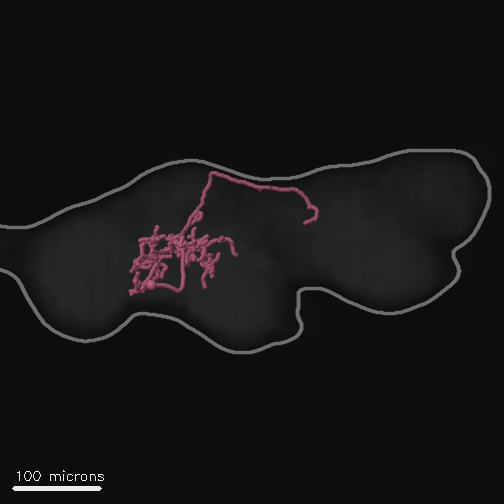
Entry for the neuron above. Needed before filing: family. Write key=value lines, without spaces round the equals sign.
family=hemilineage 08B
